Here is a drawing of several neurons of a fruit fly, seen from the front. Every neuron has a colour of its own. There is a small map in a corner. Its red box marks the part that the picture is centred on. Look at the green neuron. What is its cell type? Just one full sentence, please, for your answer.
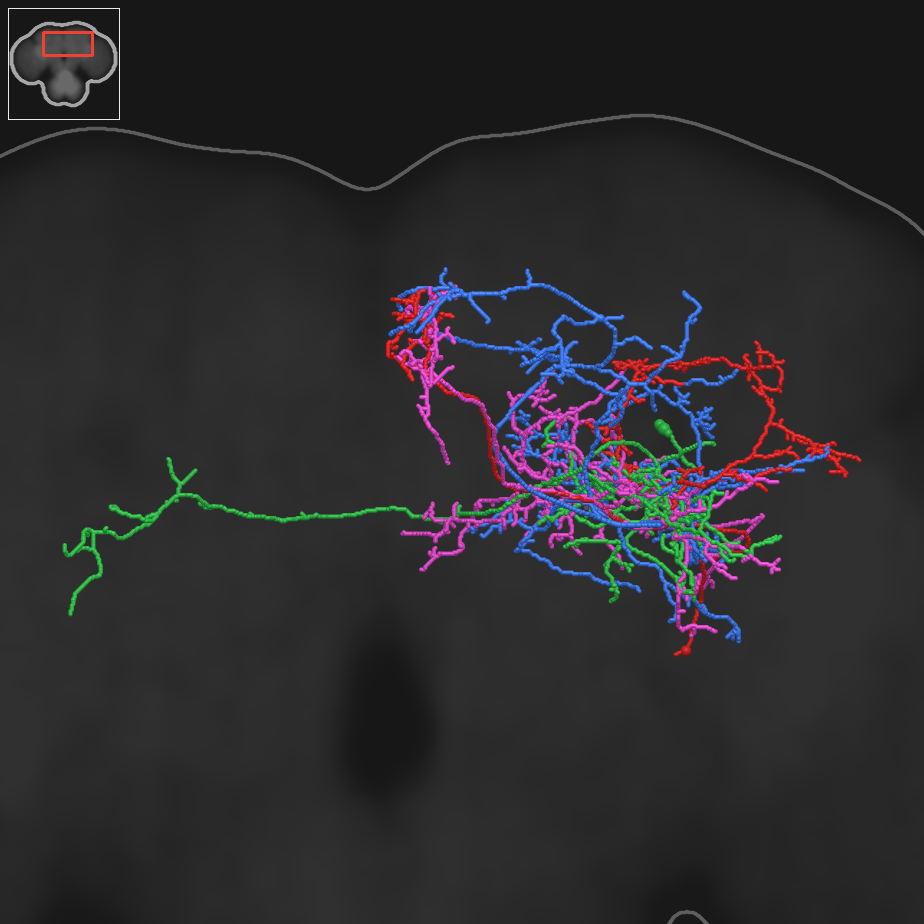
The neuron is of cell type CL274.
